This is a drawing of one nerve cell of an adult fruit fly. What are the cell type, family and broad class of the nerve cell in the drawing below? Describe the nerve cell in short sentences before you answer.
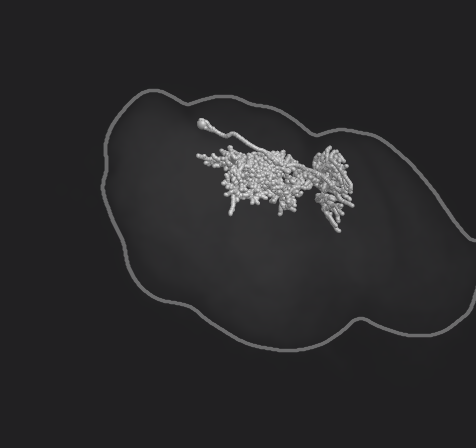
The cell body can be seen at the top of the picture. As drawn here it is wider than it is tall. Its cell type is LoVC5. Its family is LoVC. This is a visual centrifugal neuron.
